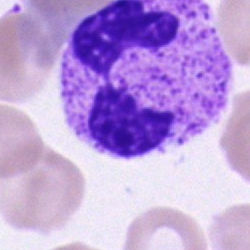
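Segmented neutrophil, stained human bone marrow smear. Nucleus in two lobes, one above the other, joined on the left to form a C open to the right. Chromatin dark purple, condensed. Many small dark purple granules scattered throughout the cytoplasm.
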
